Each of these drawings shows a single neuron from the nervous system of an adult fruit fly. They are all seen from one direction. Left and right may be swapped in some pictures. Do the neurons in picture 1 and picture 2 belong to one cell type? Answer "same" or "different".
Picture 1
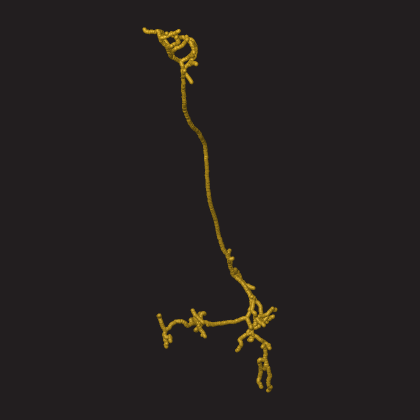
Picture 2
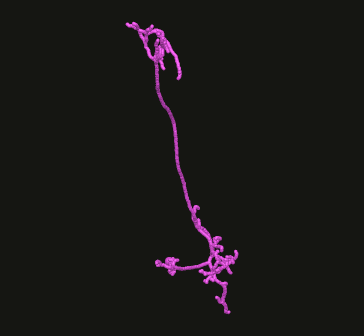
same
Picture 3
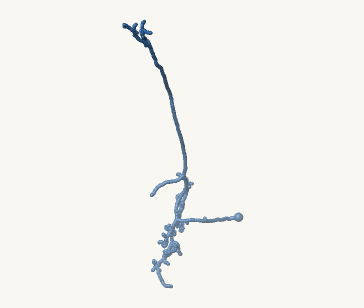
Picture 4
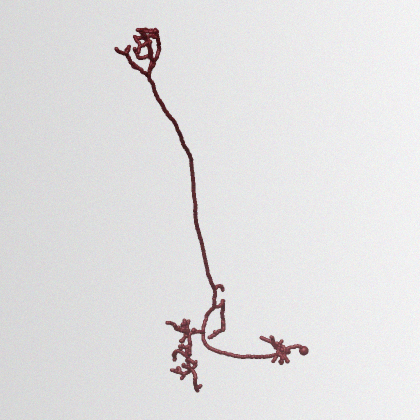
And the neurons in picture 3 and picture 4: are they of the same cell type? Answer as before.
different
